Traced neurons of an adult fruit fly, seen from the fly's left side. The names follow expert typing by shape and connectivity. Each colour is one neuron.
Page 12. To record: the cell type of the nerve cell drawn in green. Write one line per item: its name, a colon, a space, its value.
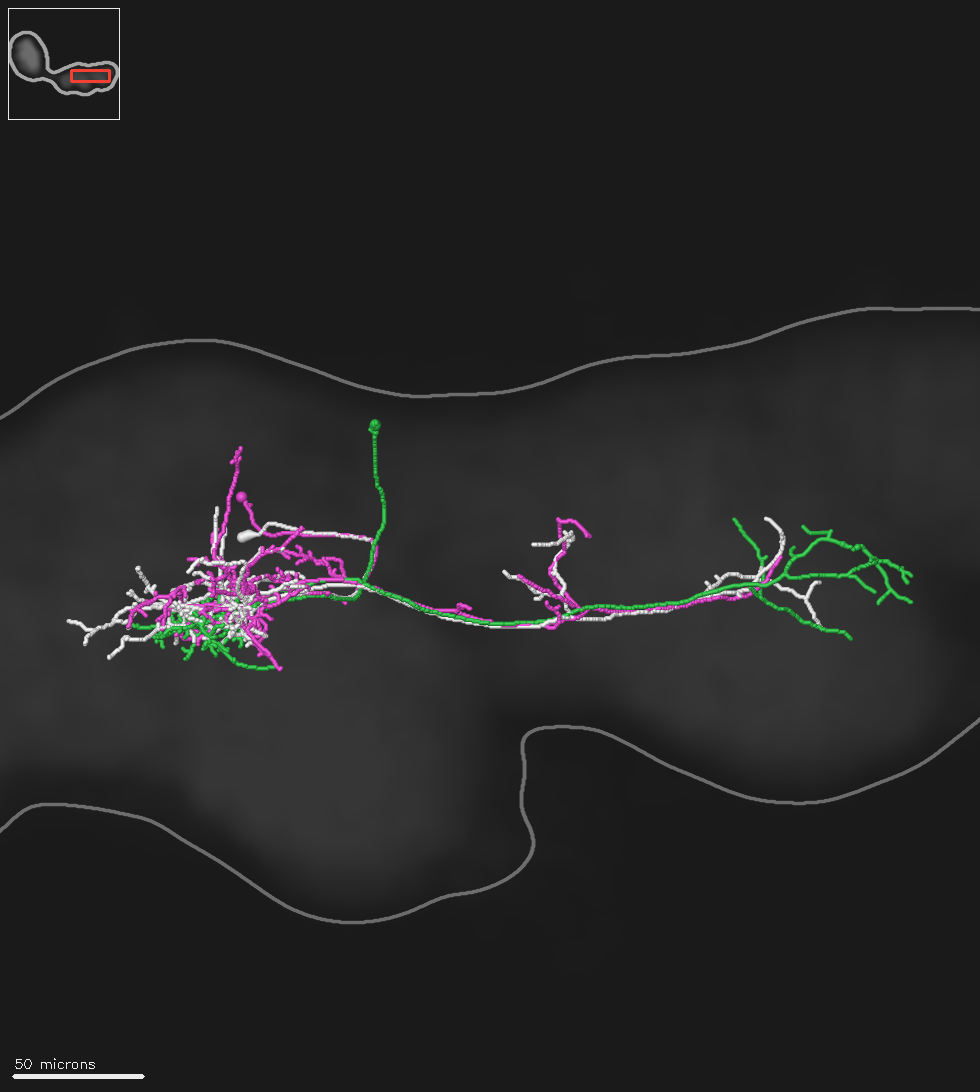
cell type: GFC3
